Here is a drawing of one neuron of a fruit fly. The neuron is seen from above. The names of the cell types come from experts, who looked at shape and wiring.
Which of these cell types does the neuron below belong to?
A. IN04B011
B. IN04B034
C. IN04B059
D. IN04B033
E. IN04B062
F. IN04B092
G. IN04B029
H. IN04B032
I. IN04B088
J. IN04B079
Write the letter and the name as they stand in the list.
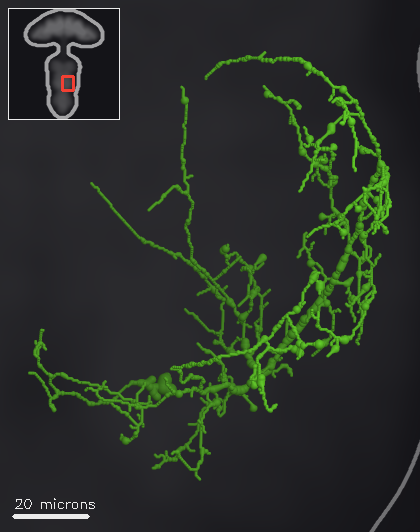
E. IN04B062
